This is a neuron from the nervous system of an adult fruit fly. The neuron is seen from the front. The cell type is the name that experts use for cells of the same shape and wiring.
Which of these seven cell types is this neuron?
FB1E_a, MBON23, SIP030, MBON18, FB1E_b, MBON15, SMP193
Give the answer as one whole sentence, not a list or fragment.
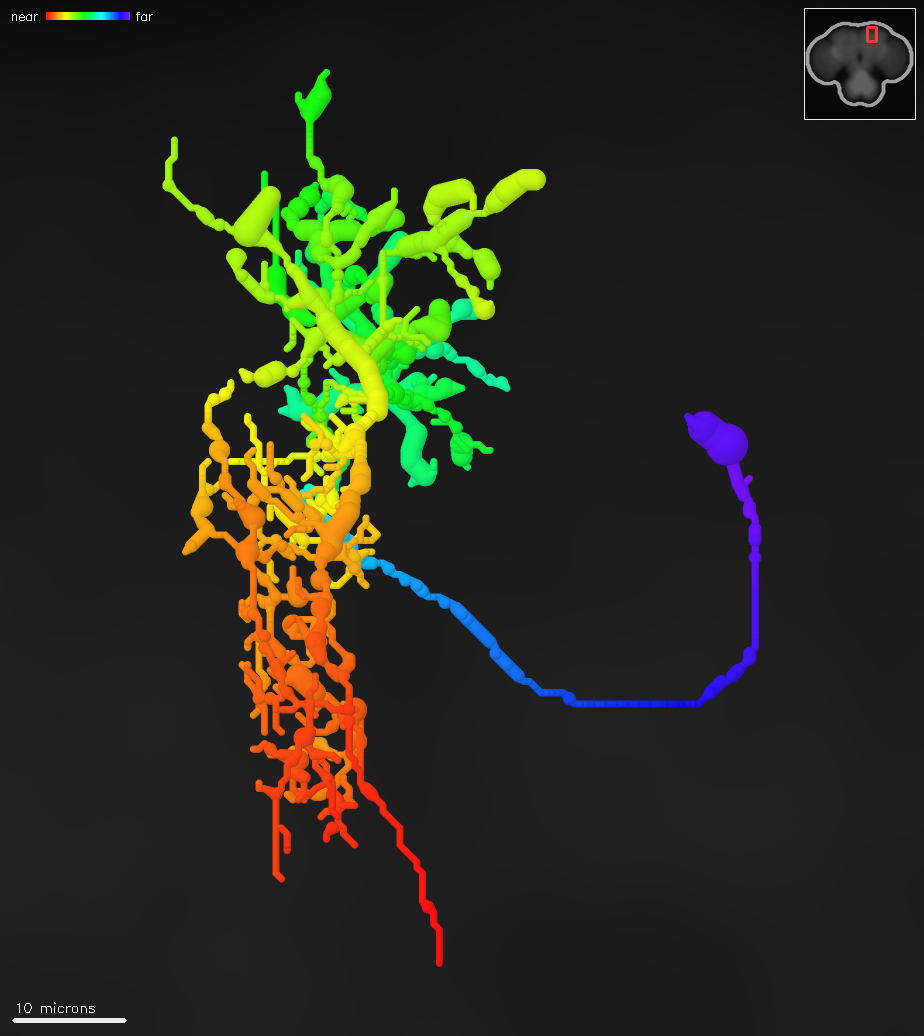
So far as cell type goes, this neuron is MBON23.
